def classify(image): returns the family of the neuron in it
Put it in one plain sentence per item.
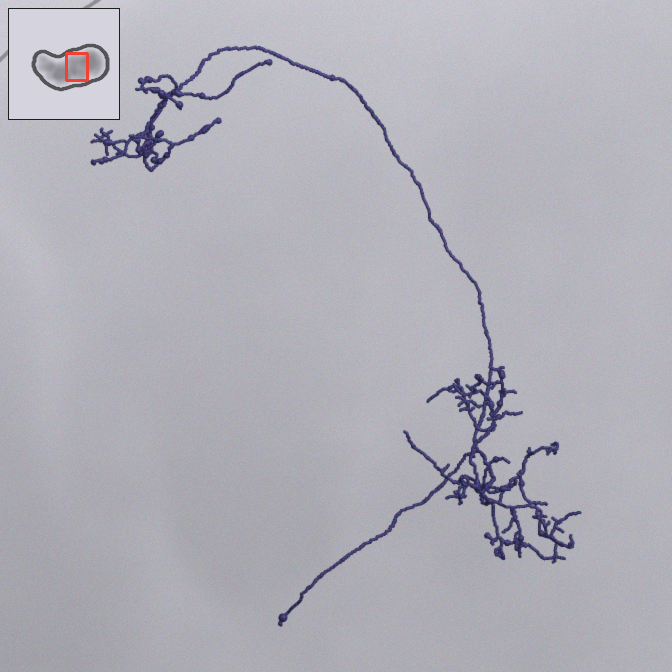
The family is hemilineage ALlv1.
